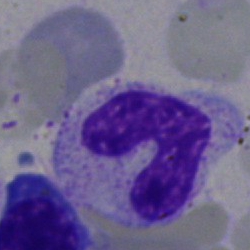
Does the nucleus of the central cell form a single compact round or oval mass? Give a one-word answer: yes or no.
No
